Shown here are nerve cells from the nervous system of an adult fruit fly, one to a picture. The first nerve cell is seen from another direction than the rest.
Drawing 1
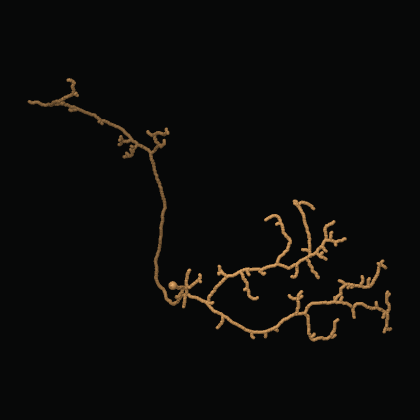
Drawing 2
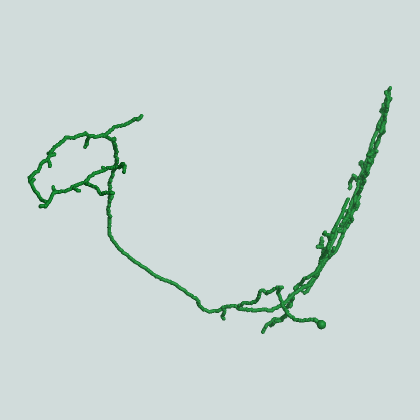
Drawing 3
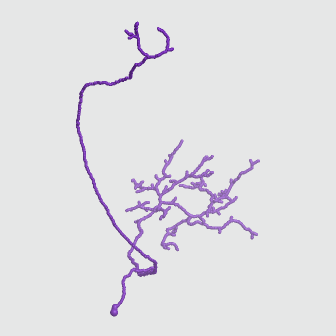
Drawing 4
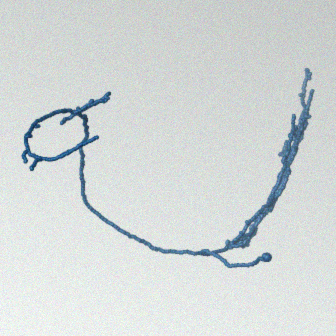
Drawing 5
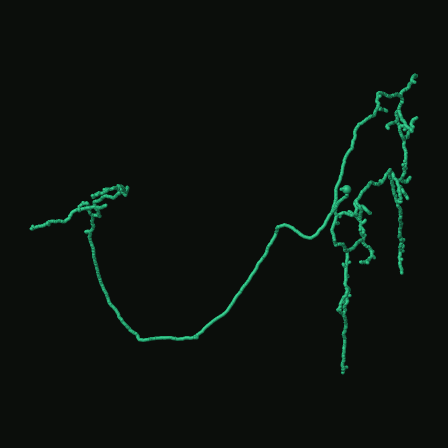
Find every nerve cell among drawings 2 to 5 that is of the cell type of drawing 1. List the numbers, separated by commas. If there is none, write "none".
2, 4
